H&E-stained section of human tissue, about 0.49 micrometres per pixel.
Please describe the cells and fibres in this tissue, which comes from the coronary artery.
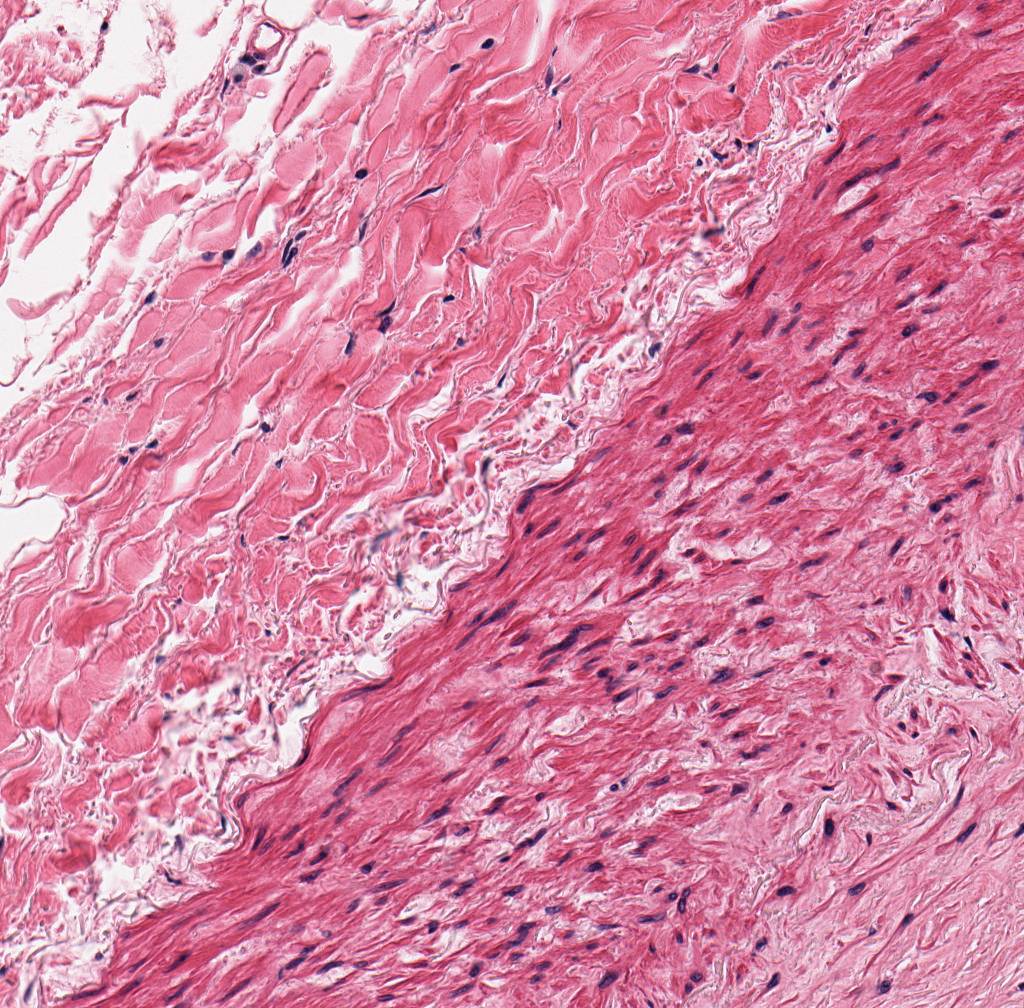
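Running diagonally from lower left to upper right, a boundary separates loose collagenous tissue in the upper left from dense cellular tissue in the lower right. Among the upper left collagen bundles, nuclei are sparse, small and dark. The lower right half is crowded with spindle-shaped cells with elongated nuclei; near the boundary they run parallel to it.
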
